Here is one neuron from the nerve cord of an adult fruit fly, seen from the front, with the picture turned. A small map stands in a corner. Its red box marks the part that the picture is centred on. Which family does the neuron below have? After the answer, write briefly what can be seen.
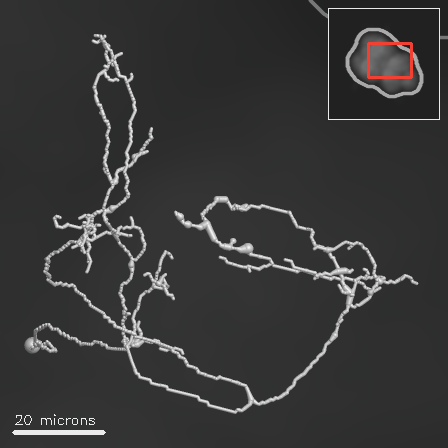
The family is hemilineage 02A. Its broad class is nerve-cord intrinsic neuron. By the scale bar it is about 85 microns wide in this view. Dozens of branch ends can be seen.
